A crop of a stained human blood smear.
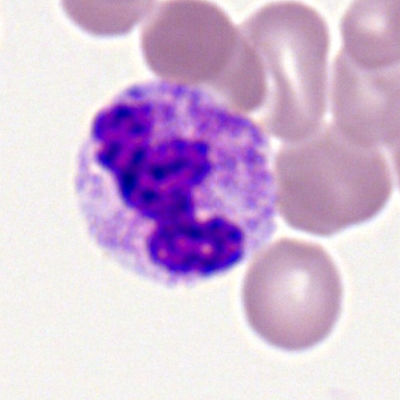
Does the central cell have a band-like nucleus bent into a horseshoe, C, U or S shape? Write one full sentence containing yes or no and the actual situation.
Yes, the nucleus takes a horseshoe, C, U or S shape without separate lobes.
